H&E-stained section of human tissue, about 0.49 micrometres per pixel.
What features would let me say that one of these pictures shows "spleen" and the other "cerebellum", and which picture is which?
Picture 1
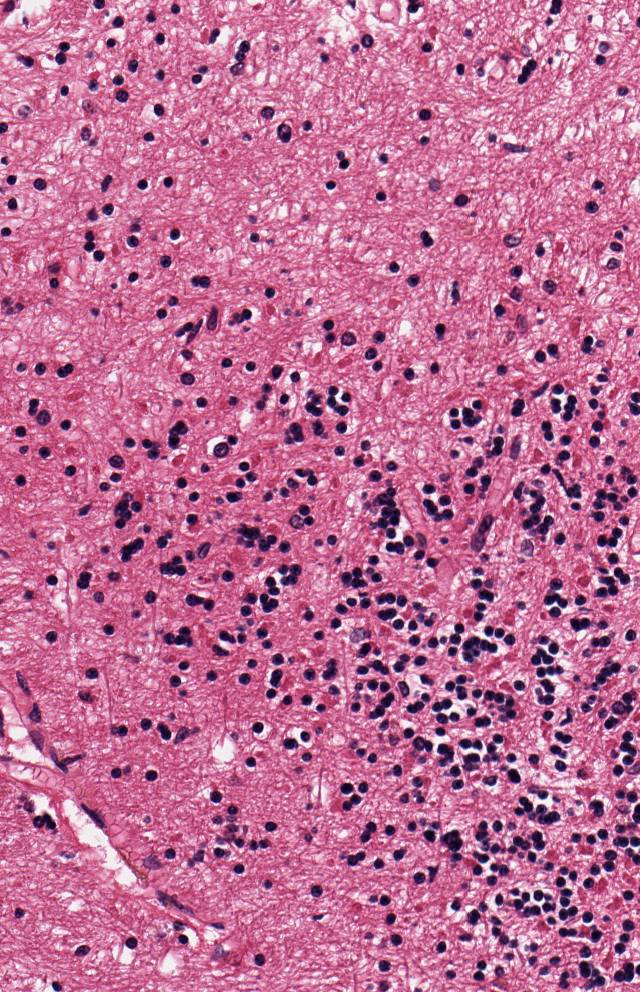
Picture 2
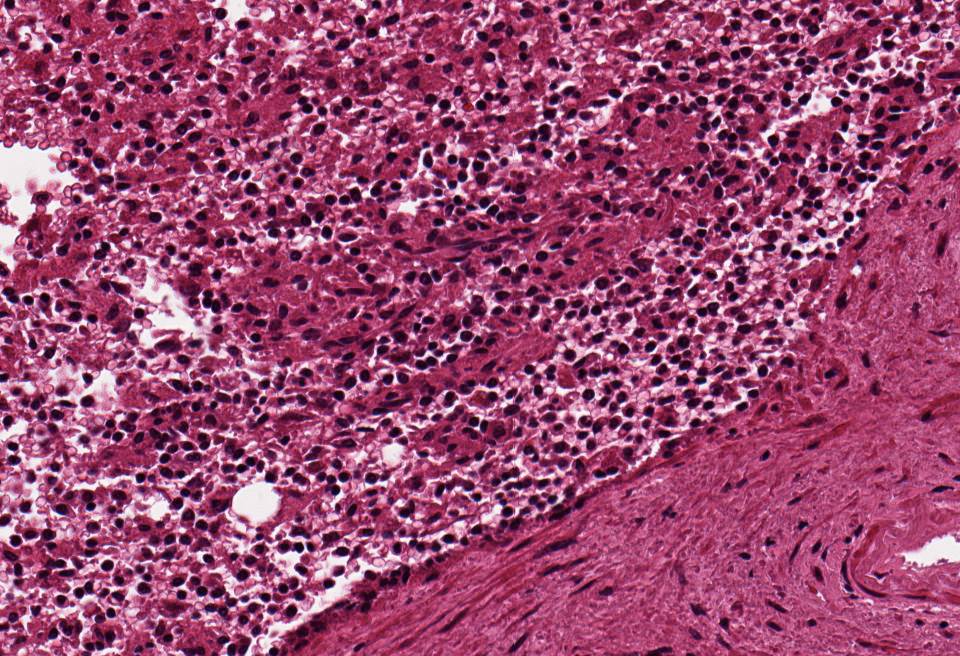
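The cerebellum is in picture 1 and the spleen in picture 2. Picture 1 has clusters of small, round, very dark nuclei with scant cytoplasm packed mainly in the lower right, with sparse cells above, all on a pink, finely fibrillary background. A thin-walled vessel lined by elongated nuclei crosses the lower left corner diagonally. Picture 2 is instead divided into a dense sheet of small round cells with dark nuclei in the upper left two-thirds and a band of fibrous tissue in the lower right, its collagen running mostly parallel to the border. Numerous red blood cells are packed between the nucleated cells throughout the cellular area.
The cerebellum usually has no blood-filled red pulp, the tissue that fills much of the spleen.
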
